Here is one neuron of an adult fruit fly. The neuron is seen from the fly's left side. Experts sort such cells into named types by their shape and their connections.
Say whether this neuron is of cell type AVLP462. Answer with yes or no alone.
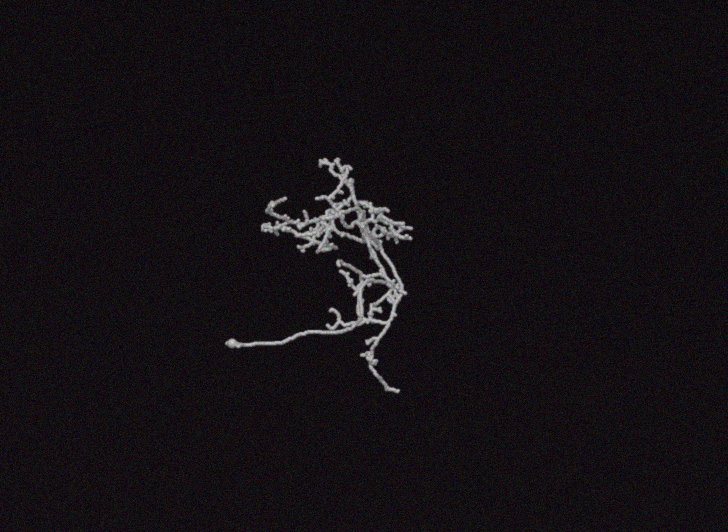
yes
